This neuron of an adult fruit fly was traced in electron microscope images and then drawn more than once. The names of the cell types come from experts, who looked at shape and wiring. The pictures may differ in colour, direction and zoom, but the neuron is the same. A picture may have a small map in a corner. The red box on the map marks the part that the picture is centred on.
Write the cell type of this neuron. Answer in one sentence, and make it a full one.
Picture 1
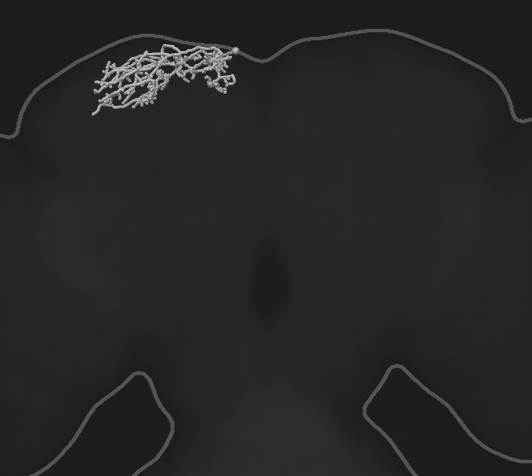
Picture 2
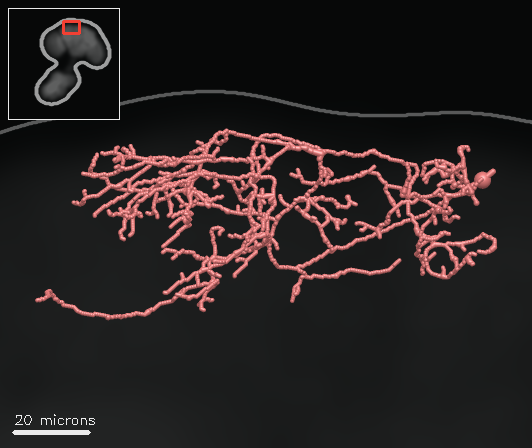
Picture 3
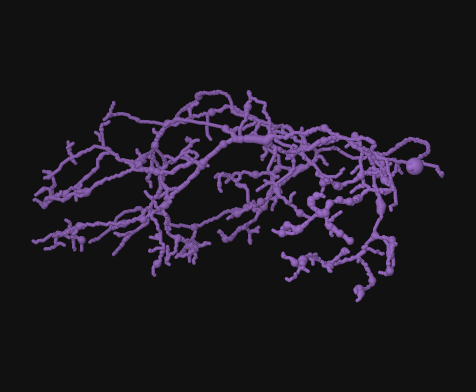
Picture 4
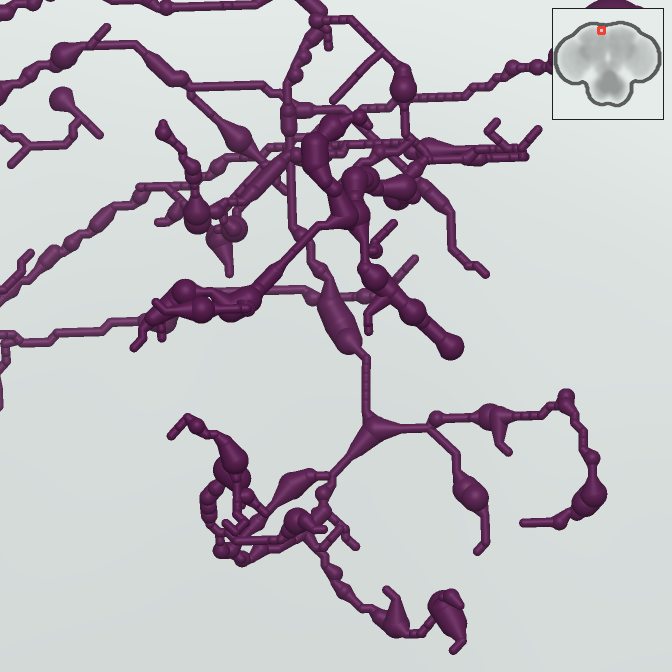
So far as cell type goes, this neuron is CB2479.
